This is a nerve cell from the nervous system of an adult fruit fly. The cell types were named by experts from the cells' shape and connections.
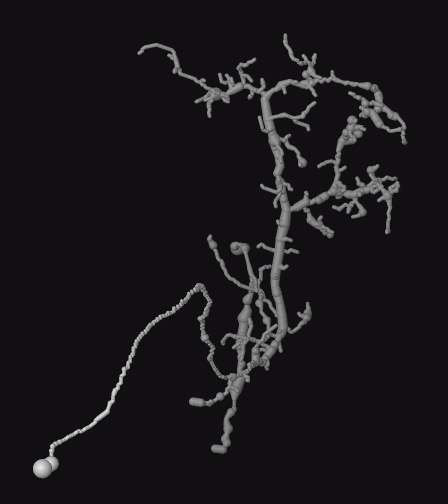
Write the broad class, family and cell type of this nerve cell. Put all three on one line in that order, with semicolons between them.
nerve-cord intrinsic neuron; hemilineage 06B; IN06B069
